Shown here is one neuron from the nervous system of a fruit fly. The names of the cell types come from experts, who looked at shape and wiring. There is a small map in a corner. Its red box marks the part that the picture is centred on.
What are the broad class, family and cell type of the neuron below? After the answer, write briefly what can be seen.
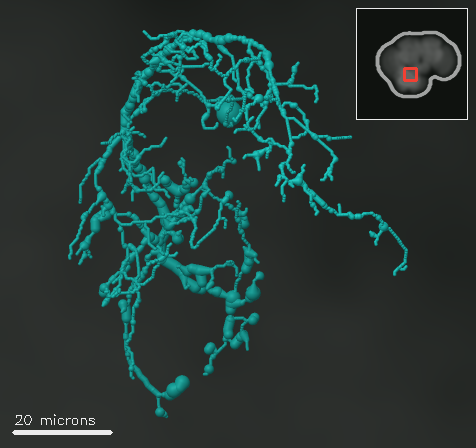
Its broad class is nerve-cord intrinsic neuron. Its family is hemilineage 19A. It is of cell type IN19A108. The cell body can be seen at the top of the picture. By the scale bar it is about 80 microns tall in this view. Dozens of branch ends can be seen.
